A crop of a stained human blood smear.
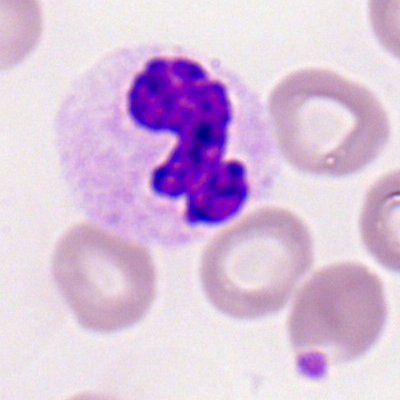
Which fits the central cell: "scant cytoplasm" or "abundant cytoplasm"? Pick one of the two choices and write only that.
Abundant cytoplasm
